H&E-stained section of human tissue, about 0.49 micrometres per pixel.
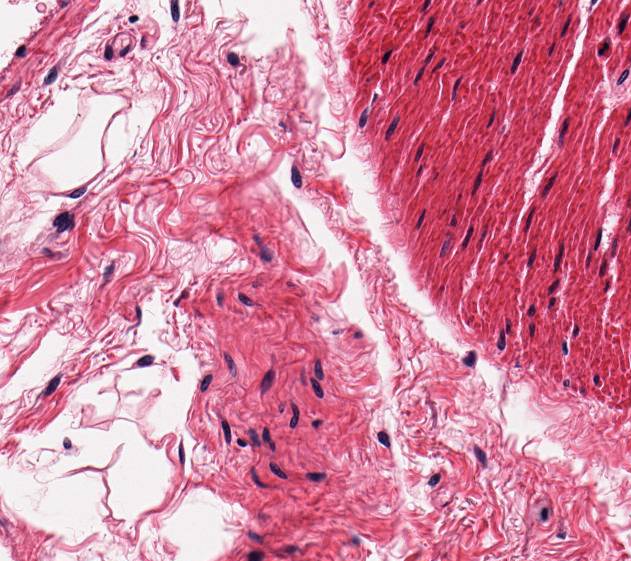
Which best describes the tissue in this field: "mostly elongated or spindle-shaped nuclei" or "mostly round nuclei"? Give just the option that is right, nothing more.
Mostly elongated or spindle-shaped nuclei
